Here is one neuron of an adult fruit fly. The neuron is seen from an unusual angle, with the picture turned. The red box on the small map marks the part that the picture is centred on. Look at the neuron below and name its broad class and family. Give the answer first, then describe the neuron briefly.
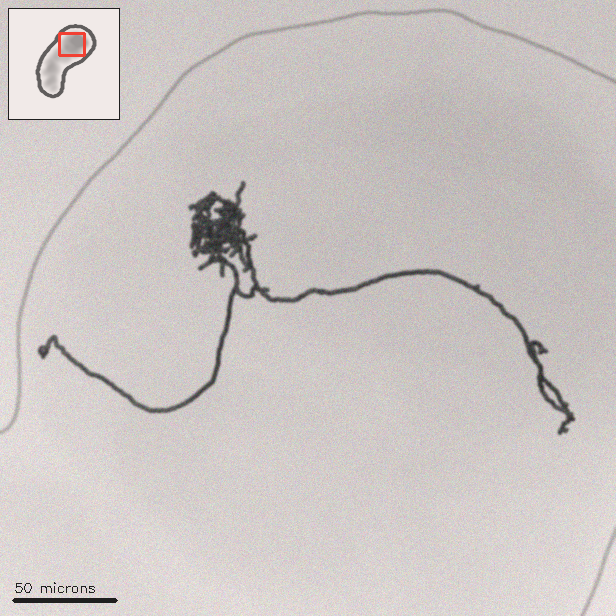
Its broad class is central-brain intrinsic neuron. Its family is hemilineage LB5. The cell body is on the left of the picture. From left to right in the picture it spans about 250 microns.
